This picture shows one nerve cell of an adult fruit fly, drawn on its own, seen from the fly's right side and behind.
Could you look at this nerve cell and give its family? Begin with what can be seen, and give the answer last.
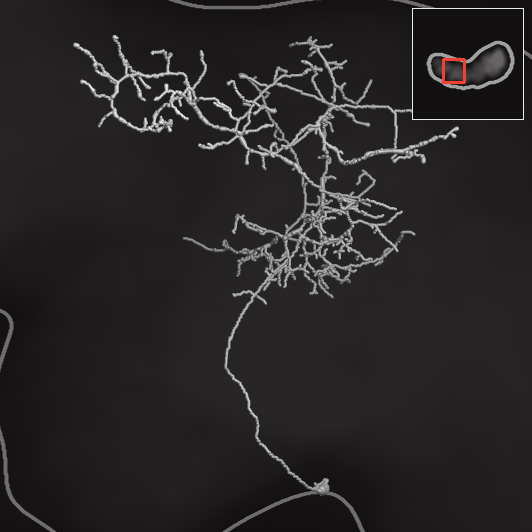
The picture shows dozens of branch ends. As drawn here it is about as wide as it is tall. Its broad class is nerve-cord intrinsic neuron. The family is hemilineage 06B.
